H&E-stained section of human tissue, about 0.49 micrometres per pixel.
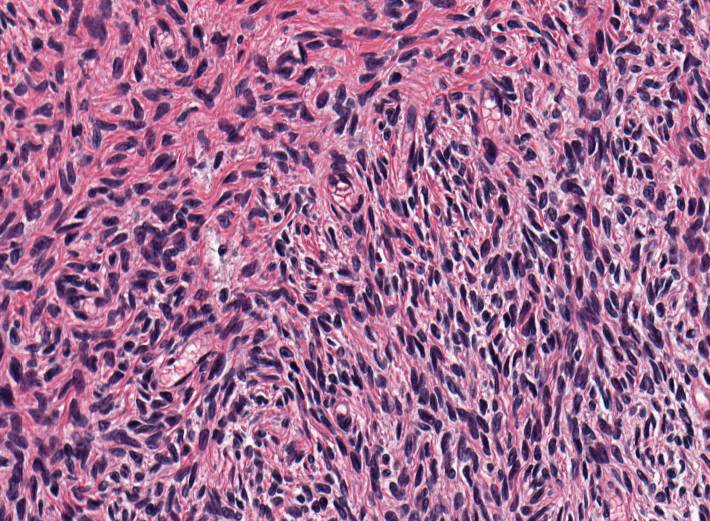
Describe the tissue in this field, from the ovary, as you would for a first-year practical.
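Spindle cells, densely packed and arranged in short interlacing fascicles, fill the entire field. Their nuclei are elongated, oval to spindle-shaped, and darkly stained. Each cell has scant pale pink cytoplasm, and the borders between cells are indistinct. No epithelium or glands appear anywhere in the field.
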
